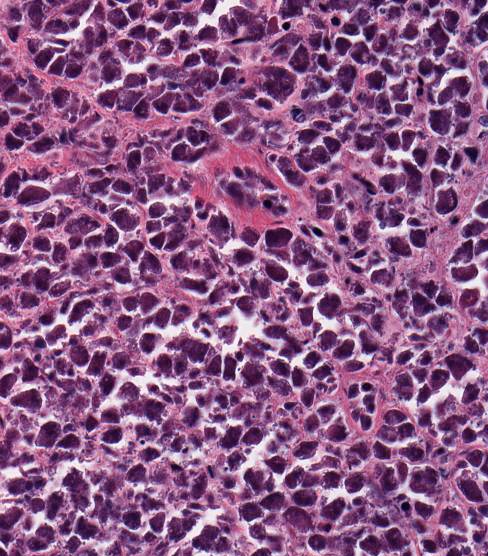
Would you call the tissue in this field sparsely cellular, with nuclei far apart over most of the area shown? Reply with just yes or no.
No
